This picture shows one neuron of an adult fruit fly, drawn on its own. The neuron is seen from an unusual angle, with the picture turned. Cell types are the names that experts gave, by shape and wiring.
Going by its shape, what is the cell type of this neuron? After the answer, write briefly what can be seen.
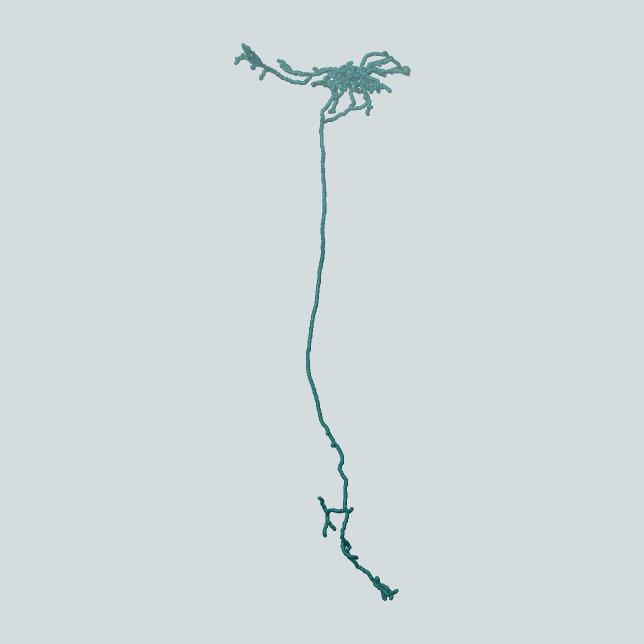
Its cell type is AN01B014. This is an ascending neuron. In this view it is more than twice as tall as it is wide.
